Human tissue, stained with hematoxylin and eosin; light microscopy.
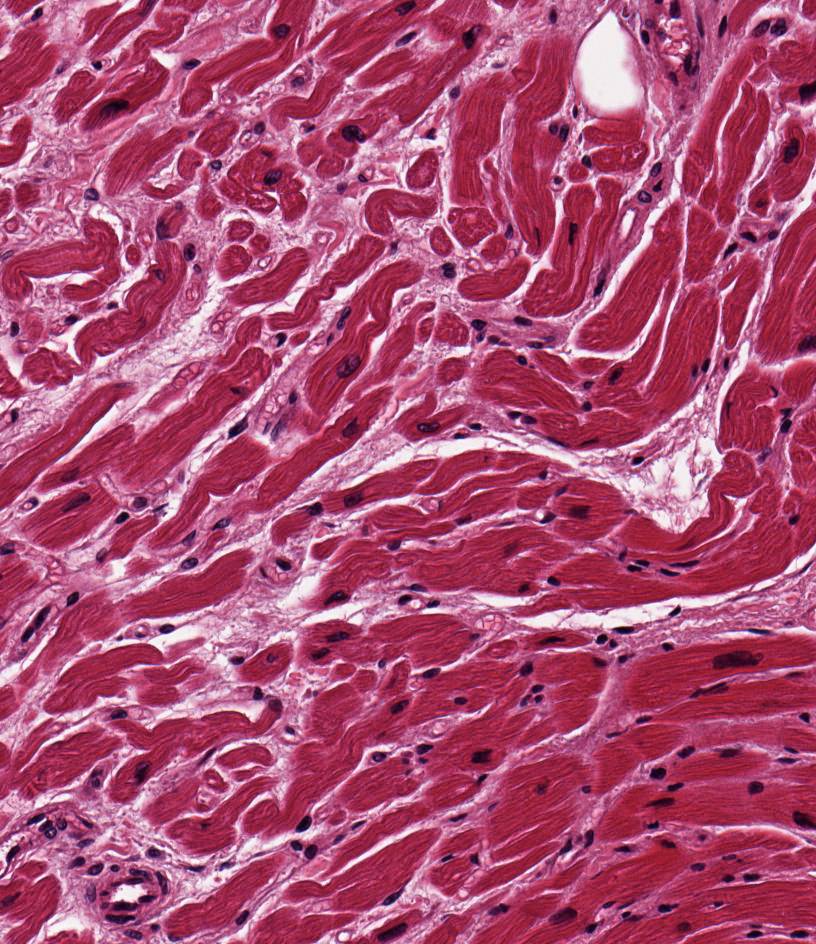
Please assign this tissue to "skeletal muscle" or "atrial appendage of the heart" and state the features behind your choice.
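Atrial appendage of the heart, not skeletal muscle. Deciding: many fibres branch and join neighbouring fibres.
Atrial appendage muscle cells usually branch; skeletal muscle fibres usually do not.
Also seen: eosin-red fibres lengthwise in lower right, cut across as rounded profiles in upper left. Pale pink loose connective tissue with scattered small dark nuclei between bundles.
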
